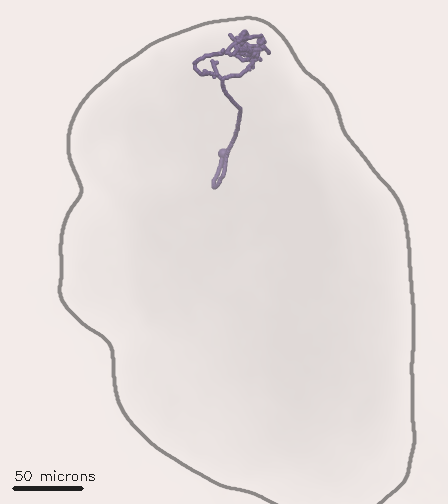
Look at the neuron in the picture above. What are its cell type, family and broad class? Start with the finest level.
CB1391; hemilineage SIPa1_ventral; central-brain intrinsic neuron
